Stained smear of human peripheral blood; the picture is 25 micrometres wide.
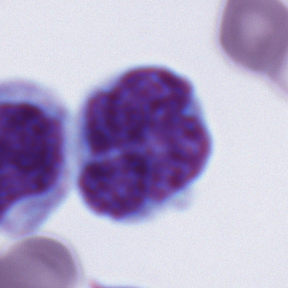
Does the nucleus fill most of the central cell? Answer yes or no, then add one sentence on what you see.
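Yes. The cytoplasm forms only a thin rim around the nucleus.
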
